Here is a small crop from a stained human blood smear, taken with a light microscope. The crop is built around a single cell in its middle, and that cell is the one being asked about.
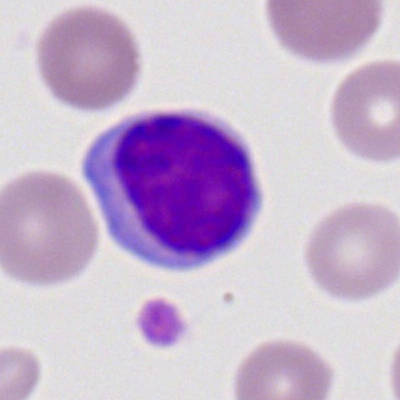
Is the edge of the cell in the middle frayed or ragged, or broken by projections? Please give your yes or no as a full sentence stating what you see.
No, the outline of the cell is not ragged or frayed; it is smooth.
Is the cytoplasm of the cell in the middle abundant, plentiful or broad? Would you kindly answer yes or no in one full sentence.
No, a narrow rim is all the cytoplasm this cell has.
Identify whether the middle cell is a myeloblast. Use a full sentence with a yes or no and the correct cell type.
No, the centred cell is a lymphocyte instead of a myeloblast.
